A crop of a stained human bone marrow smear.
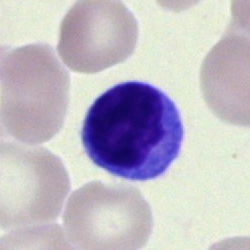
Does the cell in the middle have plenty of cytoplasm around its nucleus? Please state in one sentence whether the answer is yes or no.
No, scant cytoplasm surrounds the nucleus of this cell.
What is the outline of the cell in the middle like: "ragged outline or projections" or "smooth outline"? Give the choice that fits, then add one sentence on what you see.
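Smooth outline. The cell has a round, smooth outline.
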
